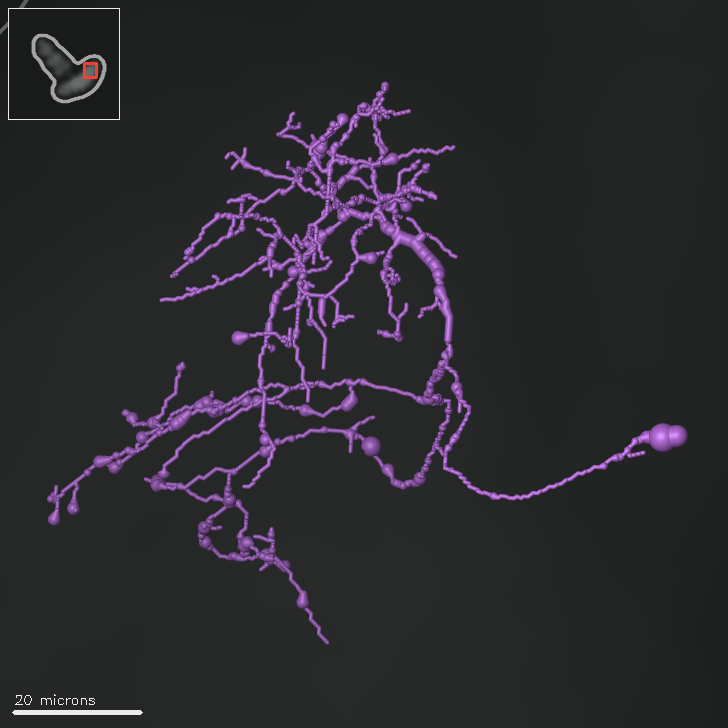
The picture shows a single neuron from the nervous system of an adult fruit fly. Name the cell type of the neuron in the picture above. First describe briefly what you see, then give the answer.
Its cell body lies on the right of the picture. From left to right in the picture it spans about 100 microns. The picture shows dozens of branch ends. Its broad class is central-brain intrinsic neuron. The cell type is CB0947.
